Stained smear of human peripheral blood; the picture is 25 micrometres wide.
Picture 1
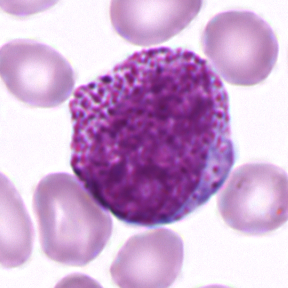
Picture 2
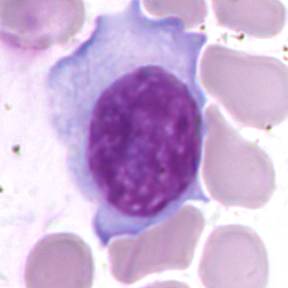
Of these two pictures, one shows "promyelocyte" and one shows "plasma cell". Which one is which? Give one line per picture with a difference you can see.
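Picture 1 shows a promyelocyte: The cell is crowded with coarse dark purple granules.
Picture 2 shows a plasma cell: The cytoplasm shows no granules.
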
